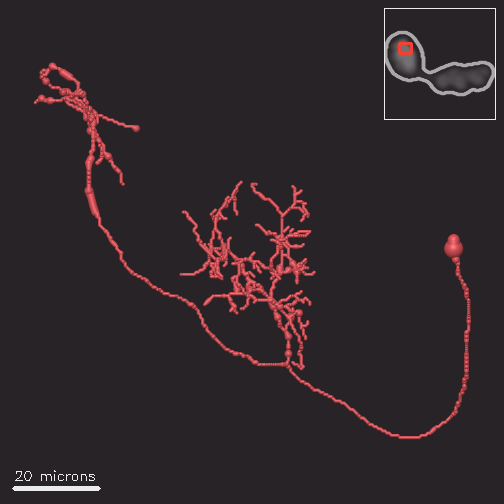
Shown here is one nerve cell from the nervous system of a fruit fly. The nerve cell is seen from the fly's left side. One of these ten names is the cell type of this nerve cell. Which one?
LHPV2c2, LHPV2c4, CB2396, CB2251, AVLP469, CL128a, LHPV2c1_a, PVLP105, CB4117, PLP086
LHPV2c4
